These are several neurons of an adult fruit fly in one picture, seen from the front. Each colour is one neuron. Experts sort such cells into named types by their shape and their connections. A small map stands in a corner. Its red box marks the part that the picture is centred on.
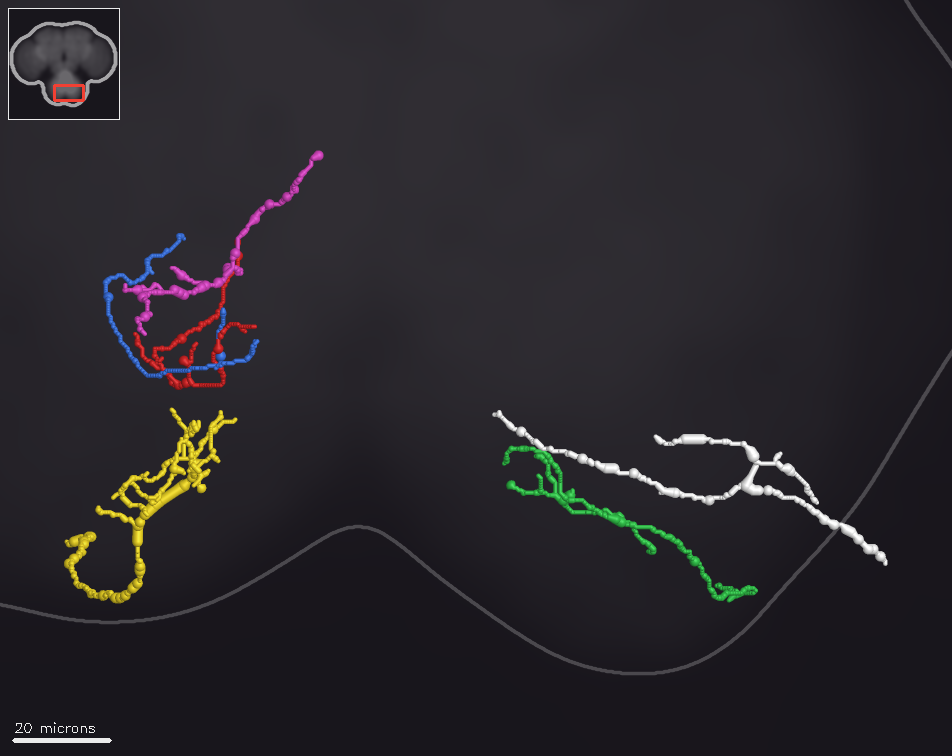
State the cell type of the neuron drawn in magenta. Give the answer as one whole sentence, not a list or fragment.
What this neuron is, by cell type, is SNta28.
